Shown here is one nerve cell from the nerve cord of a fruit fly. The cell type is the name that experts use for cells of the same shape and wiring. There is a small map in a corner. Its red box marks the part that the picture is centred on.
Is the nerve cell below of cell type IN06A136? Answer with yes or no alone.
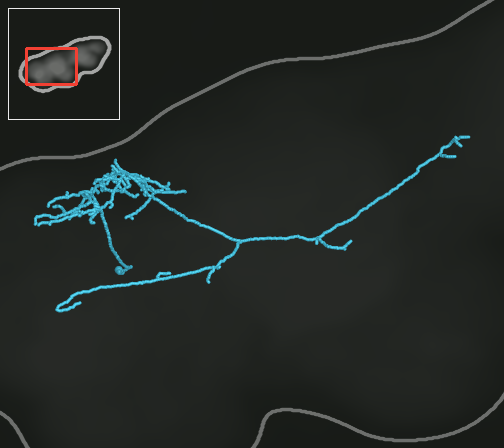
no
